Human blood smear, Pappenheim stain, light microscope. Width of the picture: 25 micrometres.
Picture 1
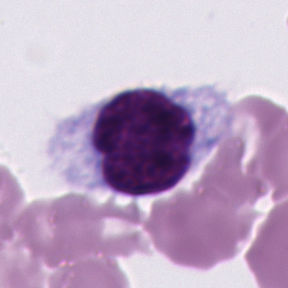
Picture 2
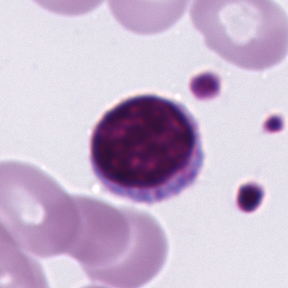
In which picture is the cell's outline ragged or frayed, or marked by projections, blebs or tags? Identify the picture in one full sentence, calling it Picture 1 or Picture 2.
The cell shown in Picture 1 is bounded by a rough outline.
